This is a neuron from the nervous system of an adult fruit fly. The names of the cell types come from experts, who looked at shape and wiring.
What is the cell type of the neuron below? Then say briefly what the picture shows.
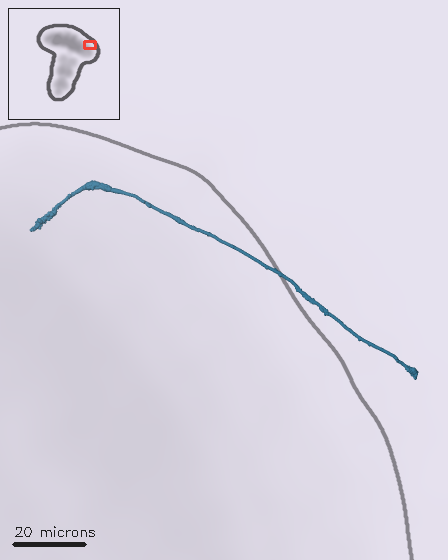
The cell type is R8p. This is a photoreceptor or other optic-lobe sensory neuron. No cell body is drawn. By the scale bar it is about 110 microns wide in this view.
